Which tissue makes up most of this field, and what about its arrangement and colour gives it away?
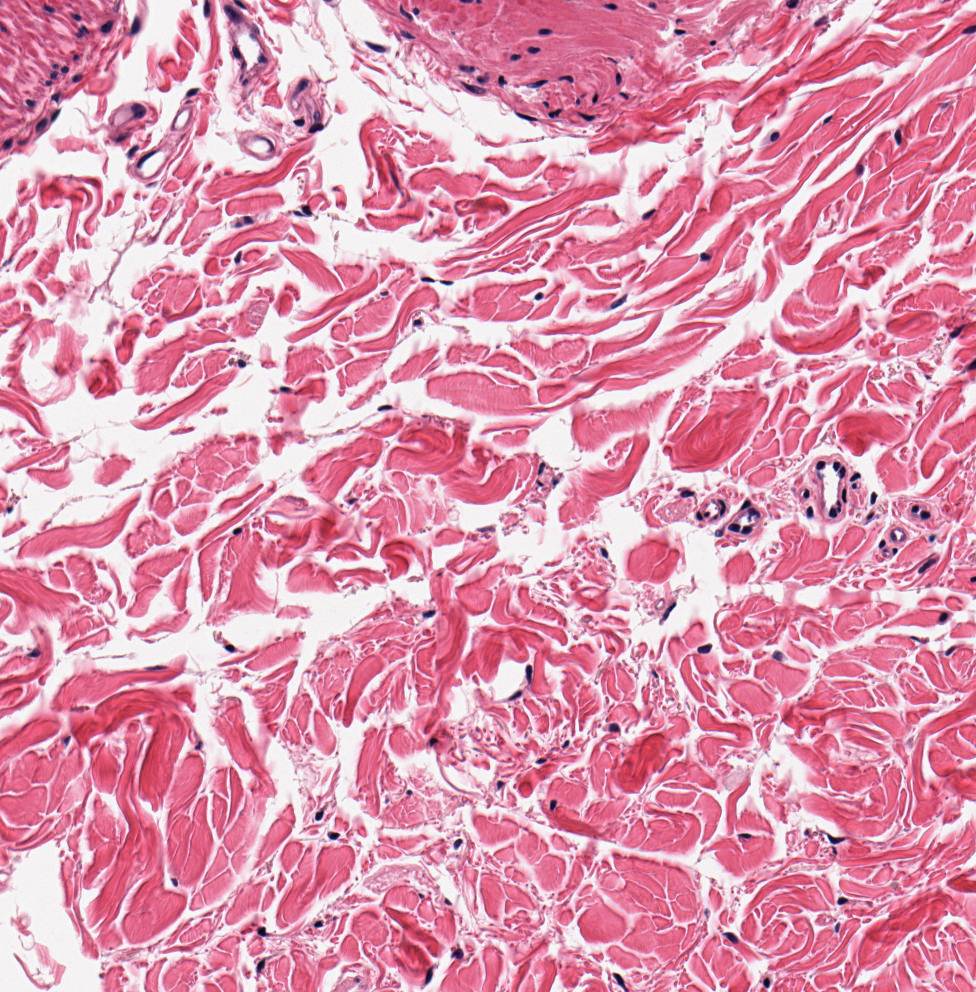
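What you see here is smooth muscle. Densely eosinophilic fibre bundles fill most of the field, running in many directions and cut both lengthwise and across.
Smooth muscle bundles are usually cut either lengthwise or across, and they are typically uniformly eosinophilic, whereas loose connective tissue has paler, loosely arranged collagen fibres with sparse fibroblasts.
At the middle of the right side lies a small group of little vessels with narrow lumina and lining nuclei.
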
